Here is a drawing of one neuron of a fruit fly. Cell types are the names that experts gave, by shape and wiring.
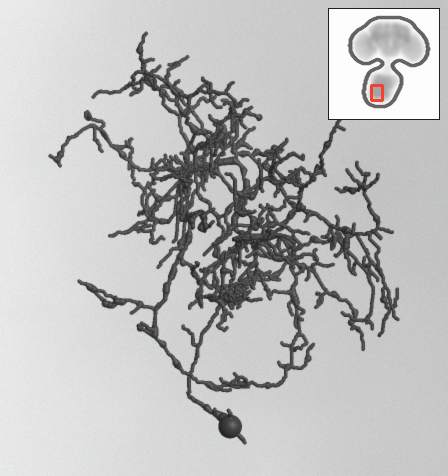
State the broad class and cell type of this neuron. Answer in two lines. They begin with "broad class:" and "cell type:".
broad class: nerve-cord intrinsic neuron
cell type: INXXX267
